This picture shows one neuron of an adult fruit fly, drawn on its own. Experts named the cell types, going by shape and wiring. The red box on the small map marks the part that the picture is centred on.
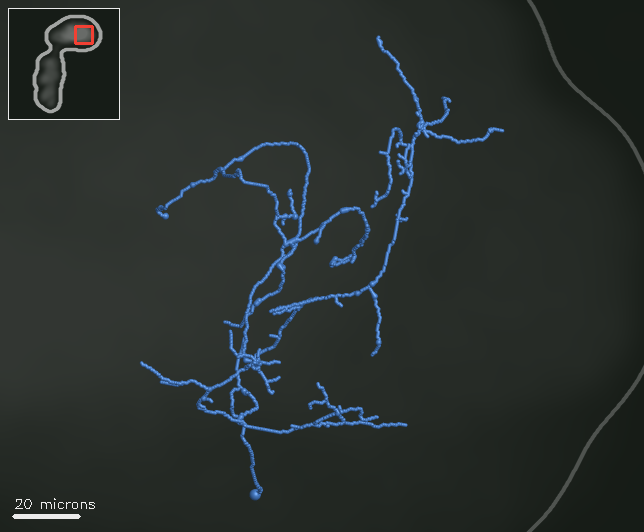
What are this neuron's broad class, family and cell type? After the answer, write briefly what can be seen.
Its broad class is central-brain intrinsic neuron. Its family is hemilineage DL1_ventral. The cell type is PLP174. The cell body is at the bottom of the picture. From top to bottom in the picture it spans about 140 microns. The picture shows dozens of branch ends.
